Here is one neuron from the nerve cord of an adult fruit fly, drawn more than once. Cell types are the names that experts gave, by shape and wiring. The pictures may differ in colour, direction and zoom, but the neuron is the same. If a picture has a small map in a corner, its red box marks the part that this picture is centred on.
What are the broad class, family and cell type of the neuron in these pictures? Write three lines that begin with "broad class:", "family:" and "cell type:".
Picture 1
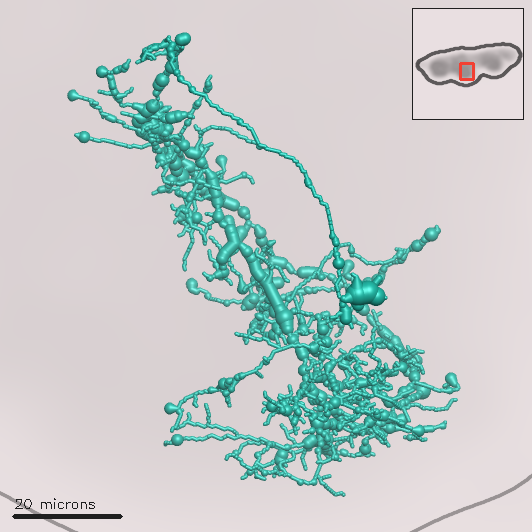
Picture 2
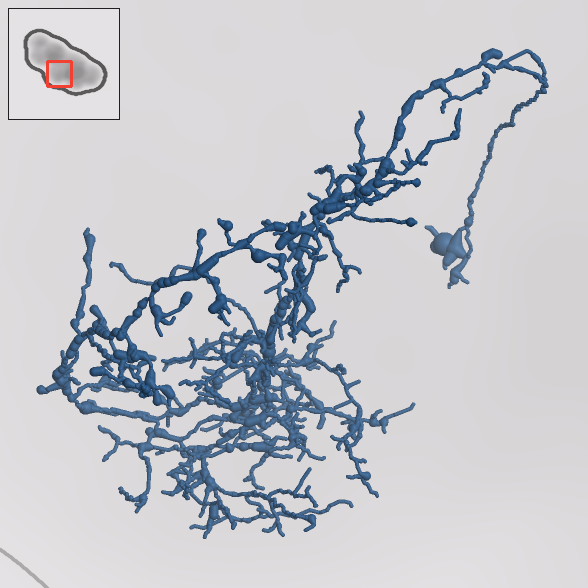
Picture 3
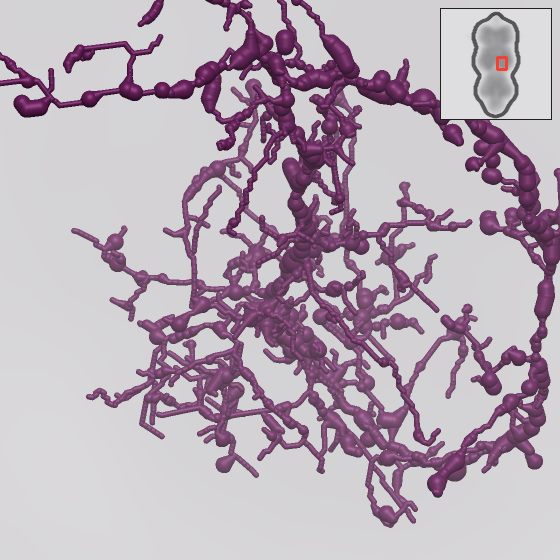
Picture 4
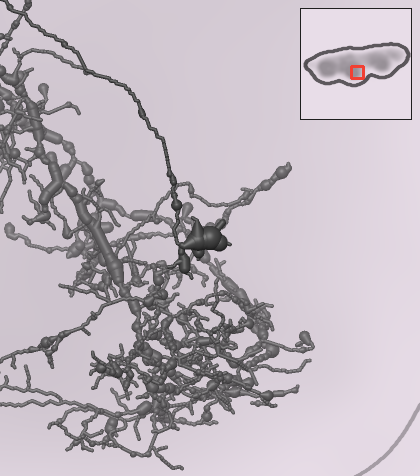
broad class: nerve-cord intrinsic neuron
family: hemilineage 12B
cell type: IN12B022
